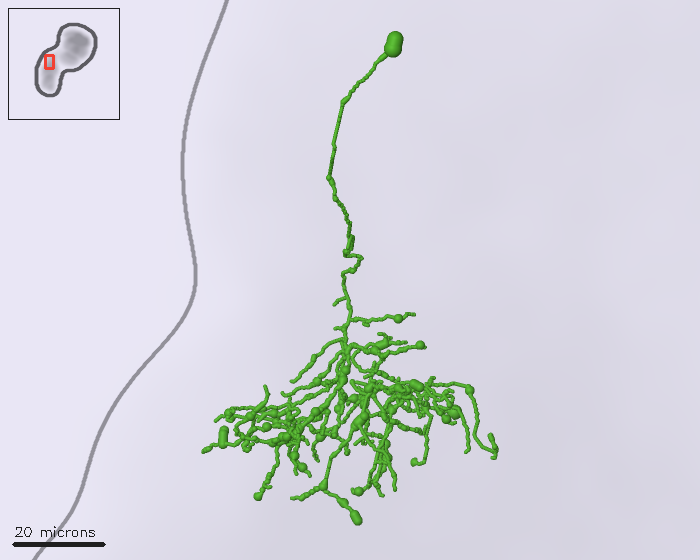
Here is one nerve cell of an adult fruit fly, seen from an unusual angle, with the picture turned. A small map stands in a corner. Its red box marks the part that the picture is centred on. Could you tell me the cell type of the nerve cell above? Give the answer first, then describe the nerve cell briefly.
It is of cell type IN14A074. This is a nerve-cord intrinsic neuron. The cell body is at the top of the picture. From top to bottom in the picture it spans about 110 microns. Dozens of branch ends can be seen.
